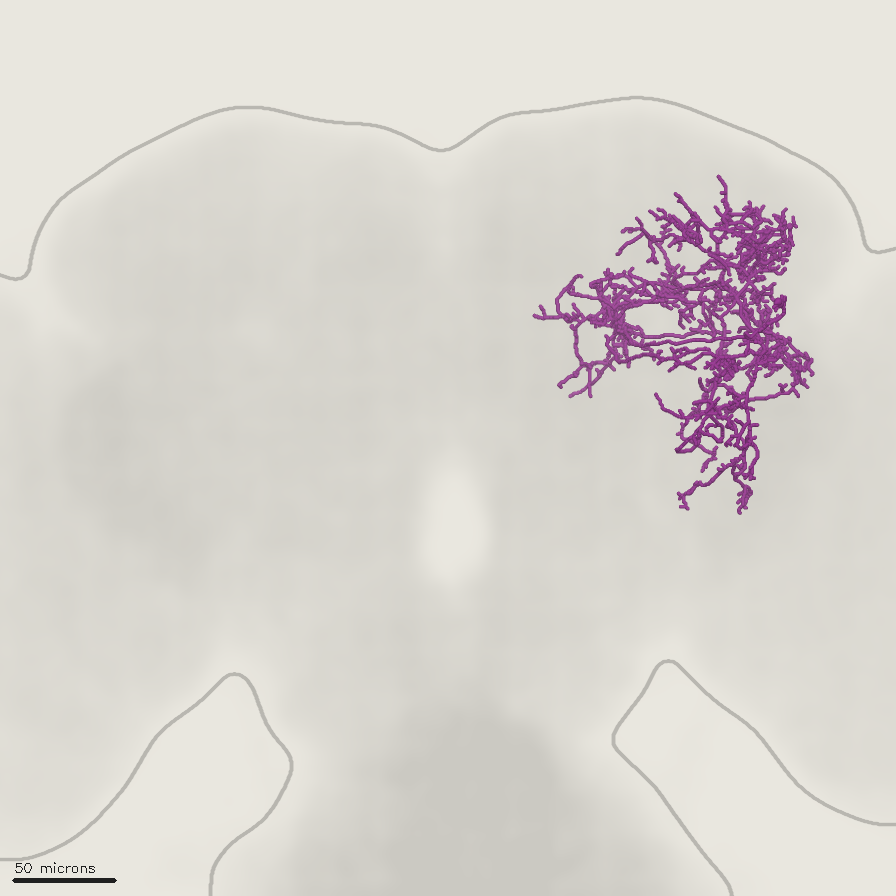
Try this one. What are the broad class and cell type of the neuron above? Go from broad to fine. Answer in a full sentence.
A central-brain intrinsic neuron, type CL092.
